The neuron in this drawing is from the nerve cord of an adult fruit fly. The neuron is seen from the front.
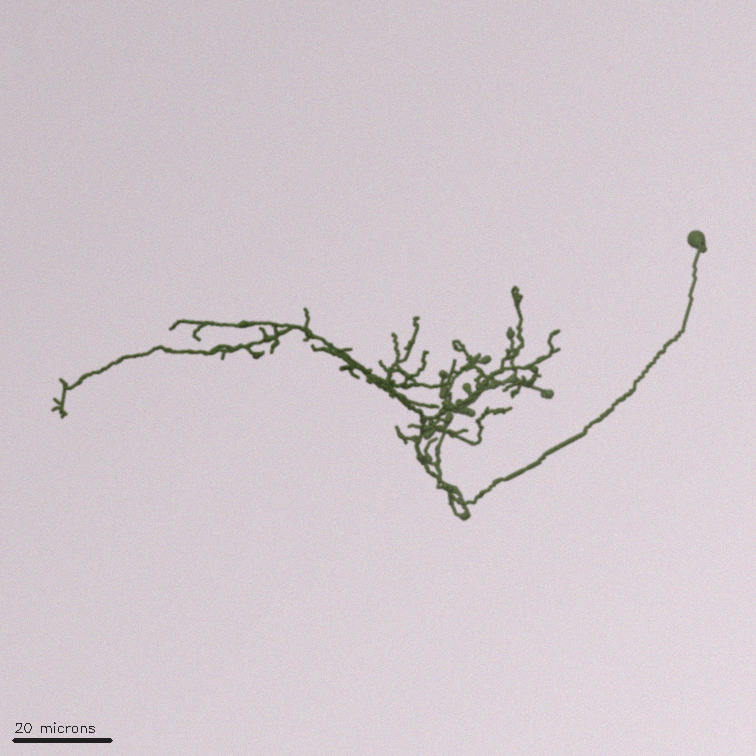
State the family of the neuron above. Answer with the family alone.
hemilineage 09A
